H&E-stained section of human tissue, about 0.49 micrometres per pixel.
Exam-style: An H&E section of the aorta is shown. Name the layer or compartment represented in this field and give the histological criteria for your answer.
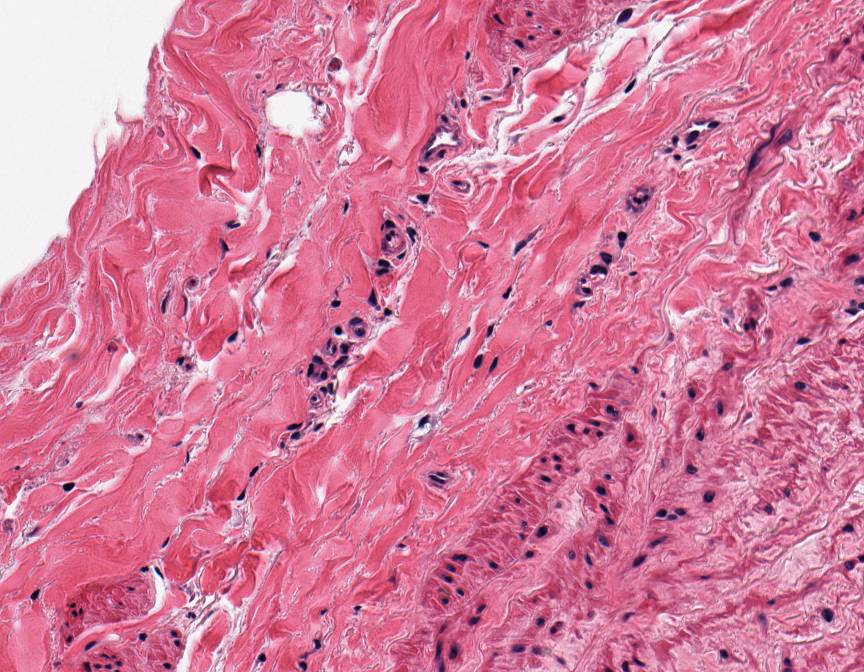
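Tunica adventitia makes up this field. Thick, wavy, eosinophilic collagen bundles run diagonally from lower left to upper right, with sparse, dark, elongated fibroblast nuclei between them.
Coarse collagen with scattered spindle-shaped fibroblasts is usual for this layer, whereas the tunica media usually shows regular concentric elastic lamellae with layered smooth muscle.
The tissue stops at an edge in the upper left corner.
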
